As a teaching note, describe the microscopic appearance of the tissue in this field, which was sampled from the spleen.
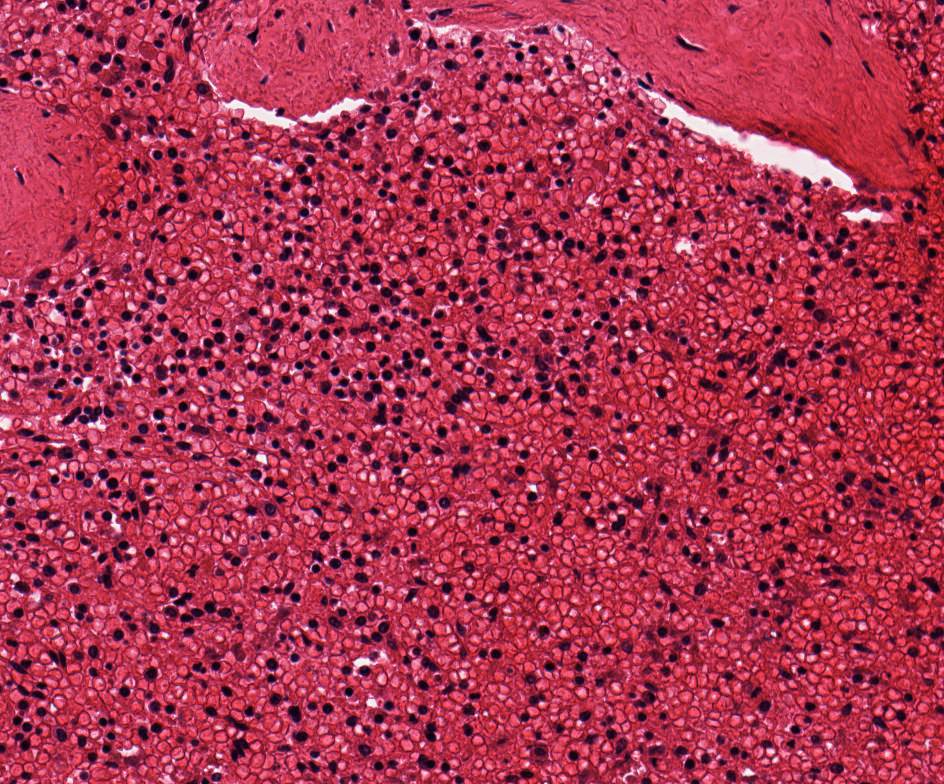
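A diffuse solid sheet of cells fills most of the field. Each cell has pale, cleared cytoplasm outlined by a sharp pink border. The nuclei stay uniform in size and shape across the sheet. Along the top edge and in the upper left corner lies dense pink fibrous tissue holding sparse spindle nuclei.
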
